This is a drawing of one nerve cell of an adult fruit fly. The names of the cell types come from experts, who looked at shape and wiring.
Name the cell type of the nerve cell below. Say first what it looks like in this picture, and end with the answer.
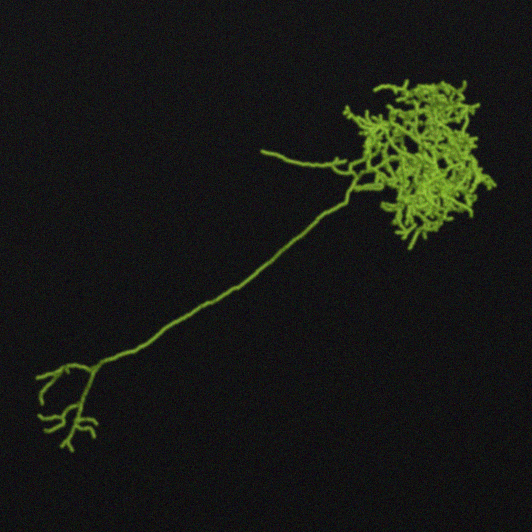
The picture shows dozens of branch ends. In this view it is about as wide as it is tall. It is a central-brain intrinsic neuron. The cell type is AVLP155_a.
